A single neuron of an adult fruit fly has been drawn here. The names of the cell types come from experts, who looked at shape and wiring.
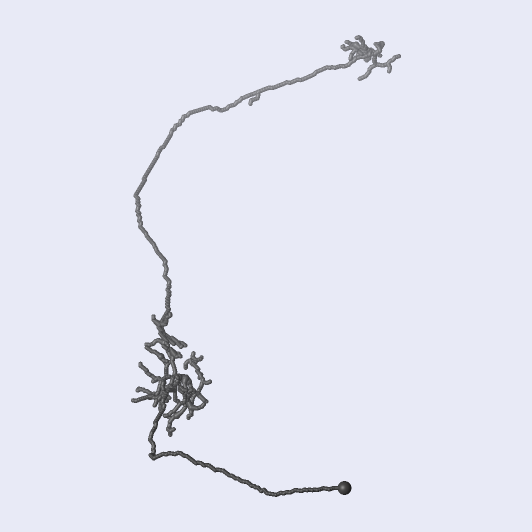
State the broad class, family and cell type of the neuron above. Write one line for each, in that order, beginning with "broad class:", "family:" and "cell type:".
broad class: optic-lobe intrinsic neuron
family: Tm
cell type: Tm5b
